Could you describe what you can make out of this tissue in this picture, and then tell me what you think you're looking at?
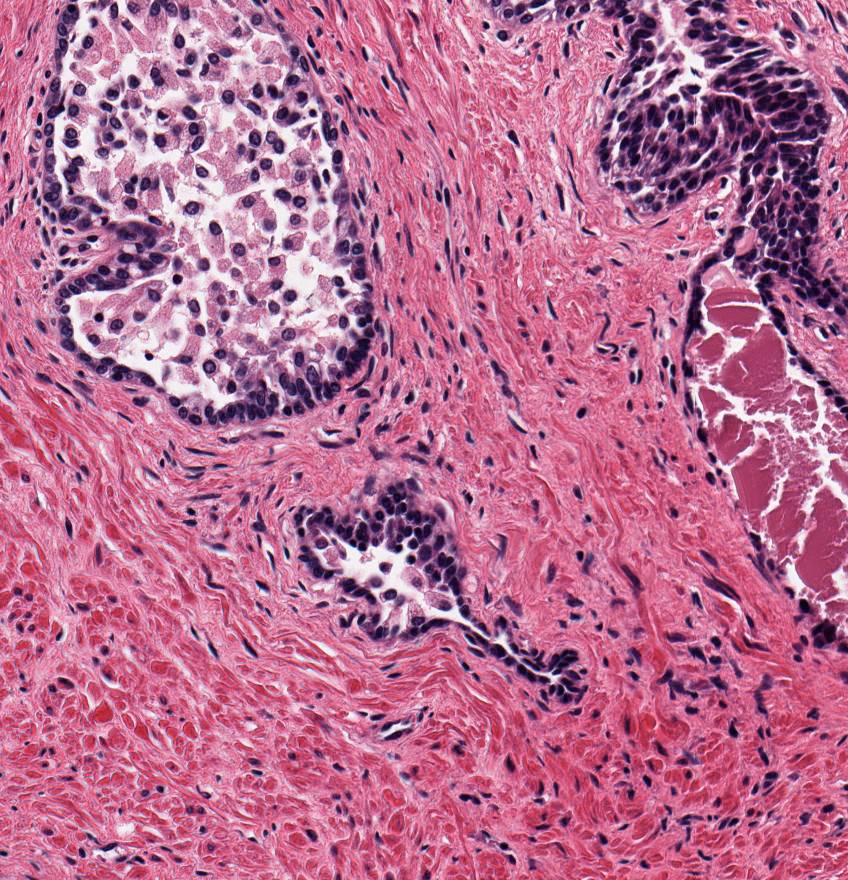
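First I see epithelial units edged by a crowded cell layer, nuclei dark and closely packed, cytoplasm scant. The small central unit has a narrow, branching, slit-like, largely empty lumen. Stroma of spindle cells with elongated, wavy nuclei streams around the units. The tissue is prostate.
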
